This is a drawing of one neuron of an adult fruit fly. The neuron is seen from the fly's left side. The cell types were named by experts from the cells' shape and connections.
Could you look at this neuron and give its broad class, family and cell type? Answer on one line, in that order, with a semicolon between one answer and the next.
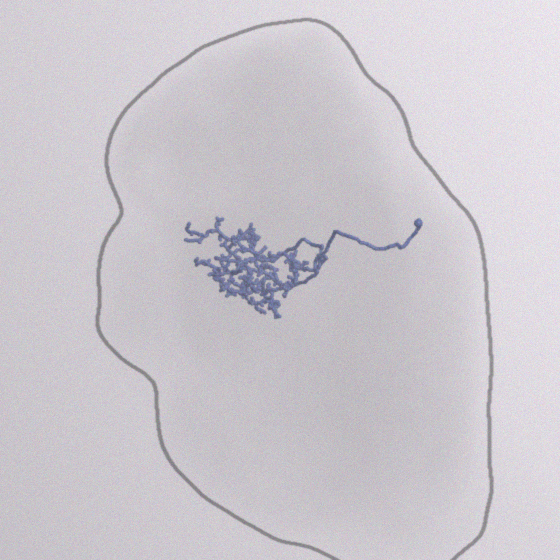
central-brain intrinsic neuron; hemilineage VLPp&l1_anterior; AVLP465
